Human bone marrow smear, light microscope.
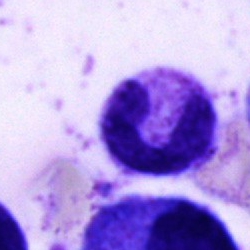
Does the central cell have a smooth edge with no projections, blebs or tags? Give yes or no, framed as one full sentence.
Yes, this cell has a smooth edge with no projections, blebs or tags.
